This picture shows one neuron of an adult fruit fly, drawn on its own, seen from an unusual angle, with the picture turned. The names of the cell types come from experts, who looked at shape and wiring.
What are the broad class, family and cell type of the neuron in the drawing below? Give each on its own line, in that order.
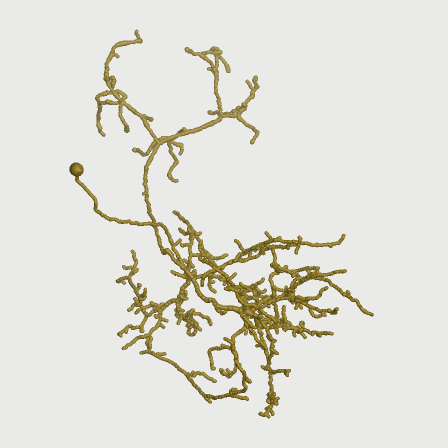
nerve-cord intrinsic neuron
hemilineage 11A
IN11A003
